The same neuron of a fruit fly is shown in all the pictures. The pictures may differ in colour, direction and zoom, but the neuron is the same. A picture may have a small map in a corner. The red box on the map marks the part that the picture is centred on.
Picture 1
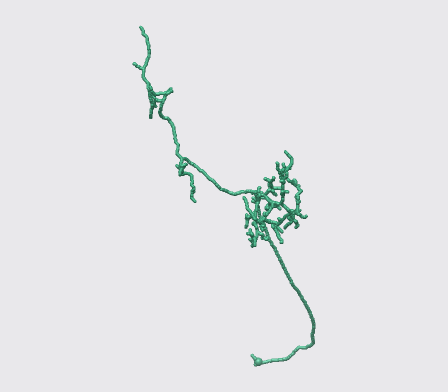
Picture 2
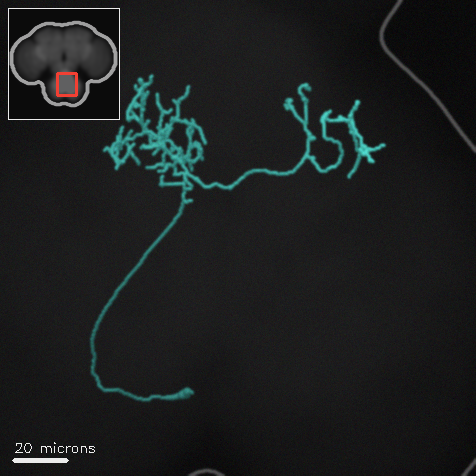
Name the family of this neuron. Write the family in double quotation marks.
"hemilineage 07B"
